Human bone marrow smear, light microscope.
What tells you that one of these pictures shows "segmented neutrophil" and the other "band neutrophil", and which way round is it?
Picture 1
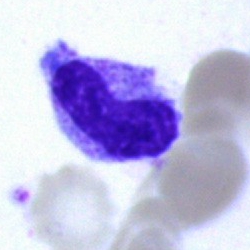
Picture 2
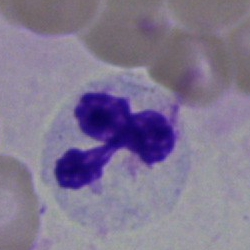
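Picture 1: band neutrophil. Picture 2: segmented neutrophil.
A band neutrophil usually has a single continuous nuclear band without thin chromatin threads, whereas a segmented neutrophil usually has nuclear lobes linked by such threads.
Nucleus, picture 1: elongated and curved, running diagonally from upper left to lower right, filling most of the cell. Chromatin, picture 2: dark purple, coarsely clumped. Cytoplasm, picture 2: abundant, pale lilac-grey. Outline: small irregular projections at the upper left edge in picture 1; round and smooth in picture 2. Granules: fine purple, scattered through the cytoplasm in picture 1; only fine and faint in picture 2, with no coarse coloured granules.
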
